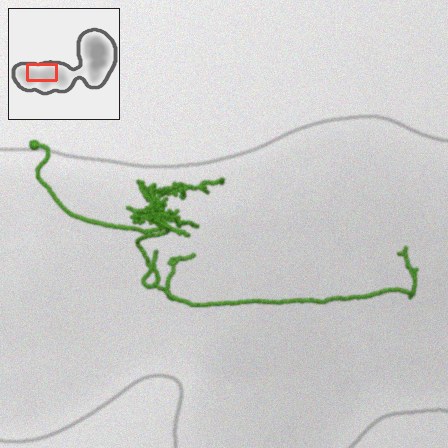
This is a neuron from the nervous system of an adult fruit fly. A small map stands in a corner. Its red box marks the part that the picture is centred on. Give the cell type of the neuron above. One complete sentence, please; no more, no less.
Regarding its cell type, the neuron is IN07B090.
